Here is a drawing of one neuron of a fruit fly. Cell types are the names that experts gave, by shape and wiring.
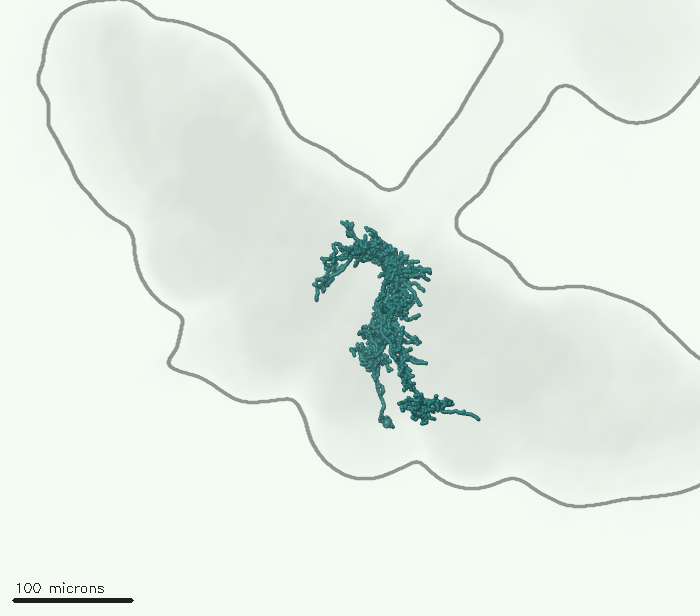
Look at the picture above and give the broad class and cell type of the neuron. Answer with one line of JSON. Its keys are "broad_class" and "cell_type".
{"broad_class": "central-brain intrinsic neuron", "cell_type": "AOTU064"}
